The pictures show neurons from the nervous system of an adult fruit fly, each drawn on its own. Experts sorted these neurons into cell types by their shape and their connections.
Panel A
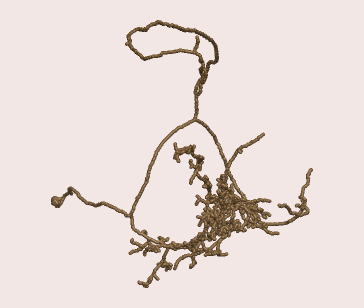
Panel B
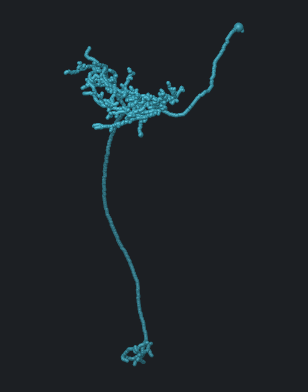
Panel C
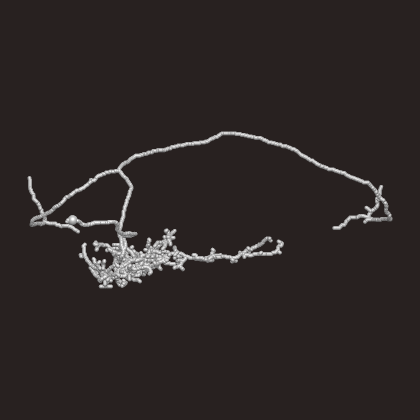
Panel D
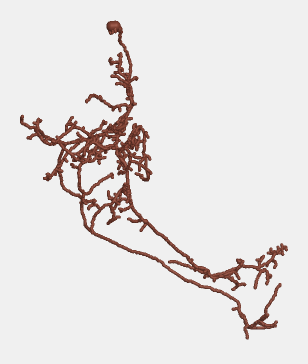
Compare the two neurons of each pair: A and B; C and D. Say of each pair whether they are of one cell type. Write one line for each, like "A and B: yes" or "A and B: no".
A and B: no
C and D: no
